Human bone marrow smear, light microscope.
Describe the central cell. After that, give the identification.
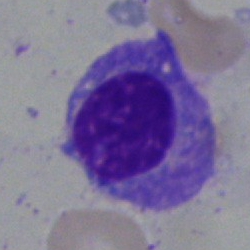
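Look first at the outline: roughly round, with a slightly uneven edge. The nucleus sits off-centre, displaced toward the left side of the cell, and the rim of cytoplasm is widest on its right. In the upper cytoplasm, note a few small clear vacuoles. You are looking at a plasma cell.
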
